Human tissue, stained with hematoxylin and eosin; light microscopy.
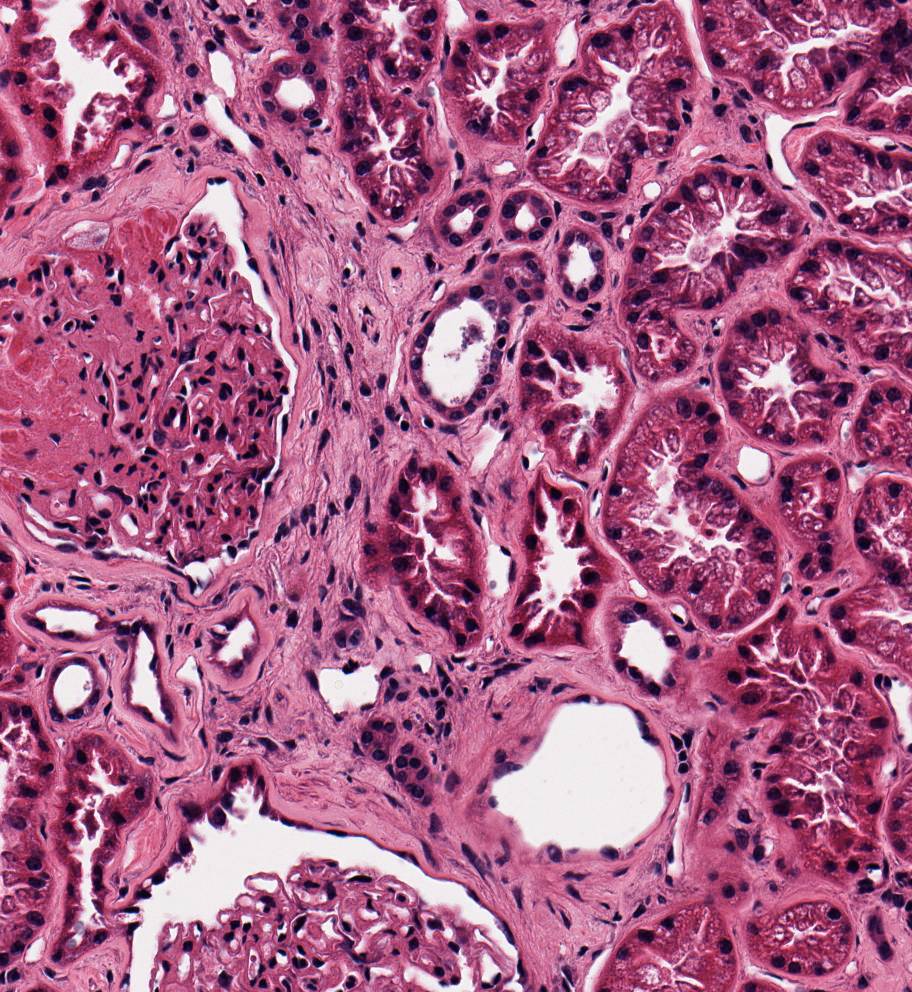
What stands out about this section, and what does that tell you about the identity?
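Those large tubules on the right have cells with abundant granular eosinophilic cytoplasm around narrow, star-shaped lumens. Centrally, smaller tubules with a low cuboidal lining show round, open lumens. Tubular epithelial nuclei are round and dark and sit toward the cell bases. The upper-left glomerulus holds a homogeneous pink acellular patch on its left side. This is renal cortex.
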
